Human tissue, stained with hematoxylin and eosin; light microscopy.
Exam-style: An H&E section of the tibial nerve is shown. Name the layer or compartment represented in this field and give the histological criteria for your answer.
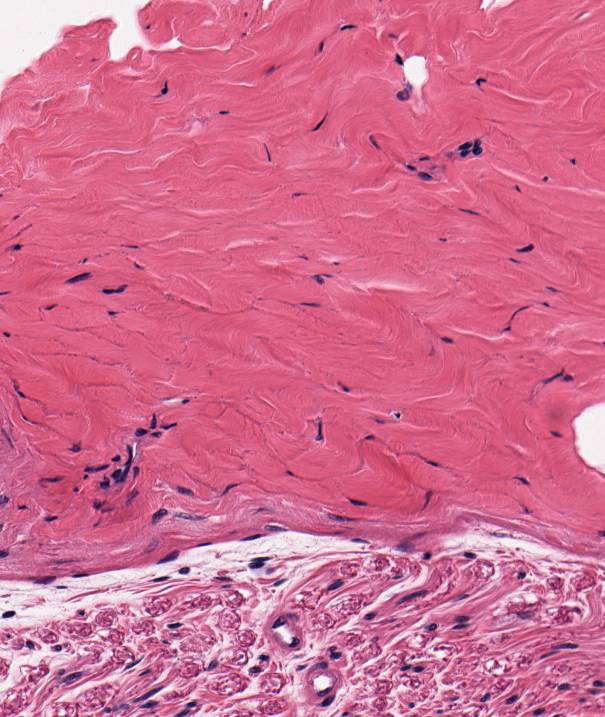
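That's epineurium. Up top, wavy collagen bundles run mostly horizontally through dense tissue with sparse thin, dark, elongated fibroblast nuclei along them.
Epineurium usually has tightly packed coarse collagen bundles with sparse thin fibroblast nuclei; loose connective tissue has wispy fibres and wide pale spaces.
Below lies a closely packed band of small round-to-oval fibre profiles, cut across and obliquely, and there's no epithelium.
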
